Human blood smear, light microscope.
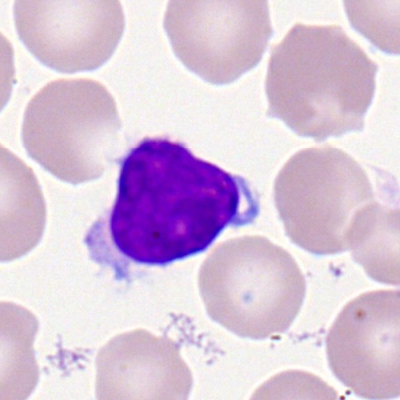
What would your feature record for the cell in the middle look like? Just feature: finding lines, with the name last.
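Cytoplasm: pale blue where visible
Chromatin: dense, deep purple throughout the nucleus
Lower left edge: ragged, irregular cytoplasmic projections
Right of nucleus: a small curved tongue of cytoplasm
Name: lymphocyte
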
